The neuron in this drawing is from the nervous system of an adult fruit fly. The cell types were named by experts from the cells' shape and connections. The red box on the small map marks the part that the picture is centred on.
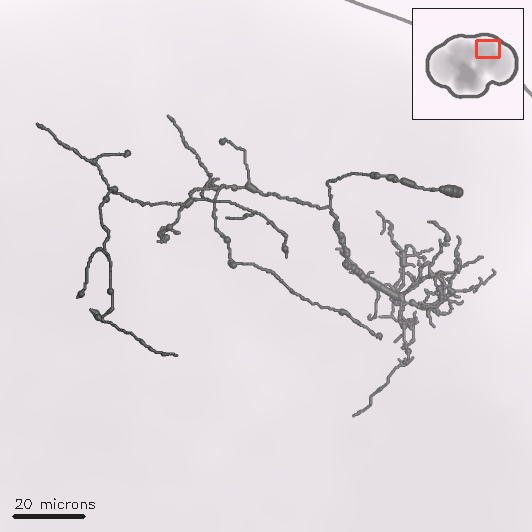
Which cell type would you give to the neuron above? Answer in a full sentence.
The cell type is LH008m.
